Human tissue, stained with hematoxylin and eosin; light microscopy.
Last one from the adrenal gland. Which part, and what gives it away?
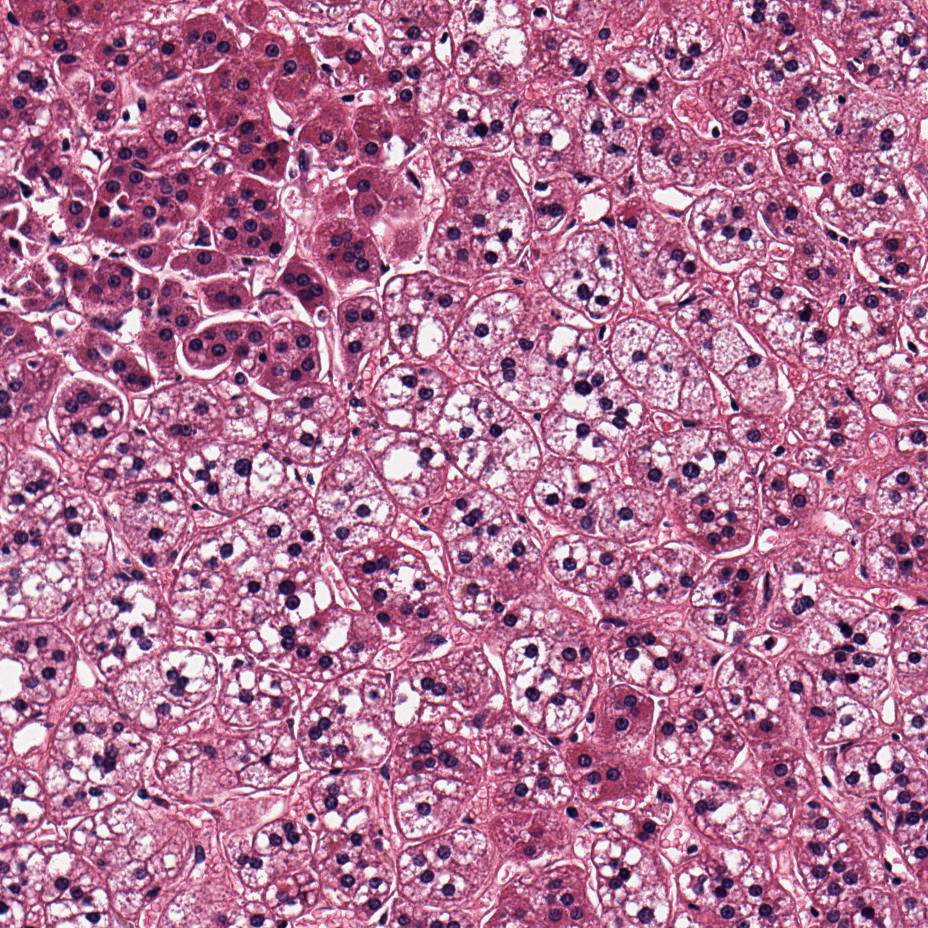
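Answer: zona fasciculata. Cytoplasm: most cells pale and foamy, filled with many small clear vacuoles.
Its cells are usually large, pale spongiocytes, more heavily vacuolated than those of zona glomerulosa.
Nuclei: small, round, dark, about one per cell, mostly central. Arrangement: rounded nests separated by thin pink partitions across the whole field. Upper left: a group of compact, deeply pink cells without vacuoles.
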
